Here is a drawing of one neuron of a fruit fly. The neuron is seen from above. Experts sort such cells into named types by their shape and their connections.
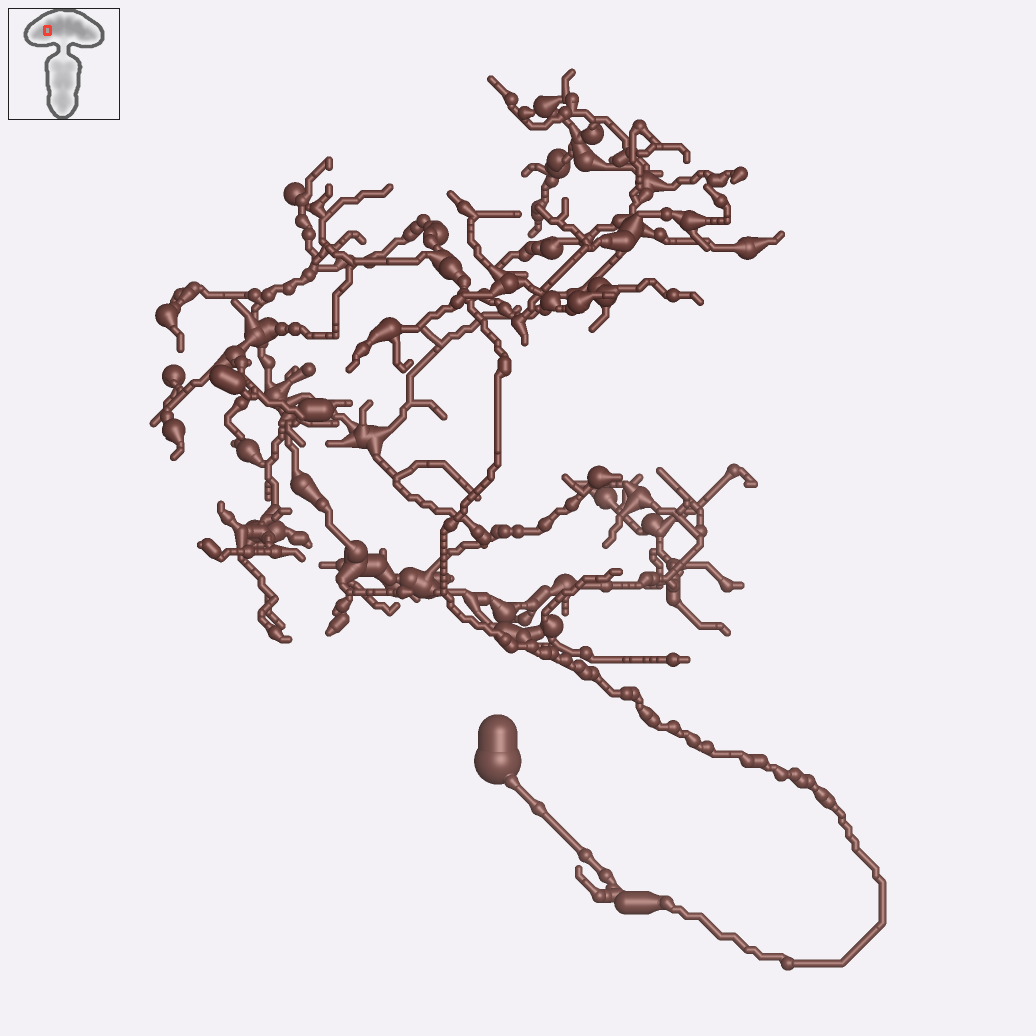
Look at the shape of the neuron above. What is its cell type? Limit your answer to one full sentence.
This neuron falls under the cell type CB2111.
